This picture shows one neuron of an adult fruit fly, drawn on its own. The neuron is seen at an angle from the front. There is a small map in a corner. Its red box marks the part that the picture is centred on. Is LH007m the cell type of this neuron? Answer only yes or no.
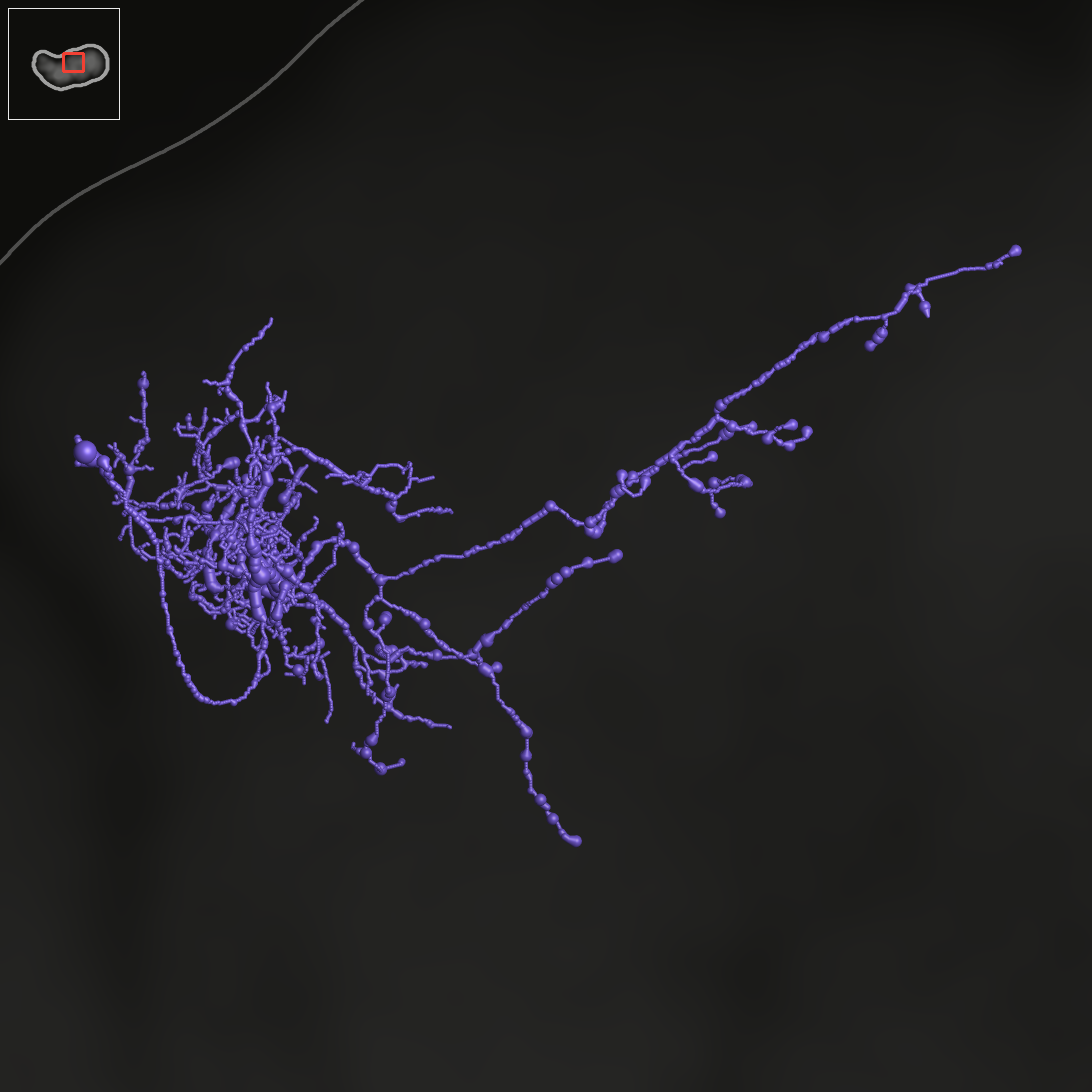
yes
